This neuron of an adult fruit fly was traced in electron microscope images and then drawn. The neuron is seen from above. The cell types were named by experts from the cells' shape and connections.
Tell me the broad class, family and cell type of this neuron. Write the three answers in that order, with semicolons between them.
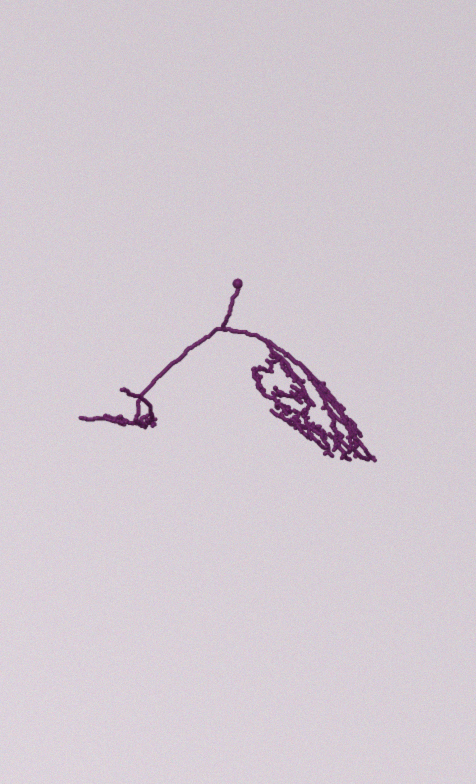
visual projection neuron; MeVP; MeVP31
